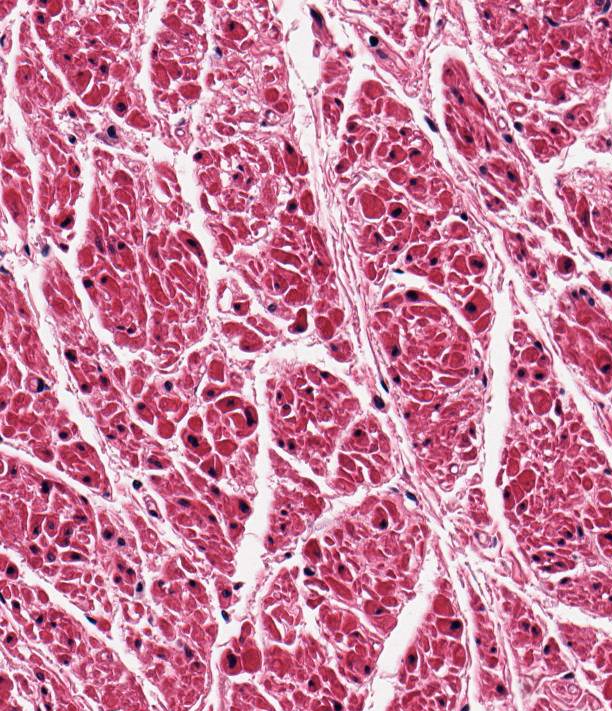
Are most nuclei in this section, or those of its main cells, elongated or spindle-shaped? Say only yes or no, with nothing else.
No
